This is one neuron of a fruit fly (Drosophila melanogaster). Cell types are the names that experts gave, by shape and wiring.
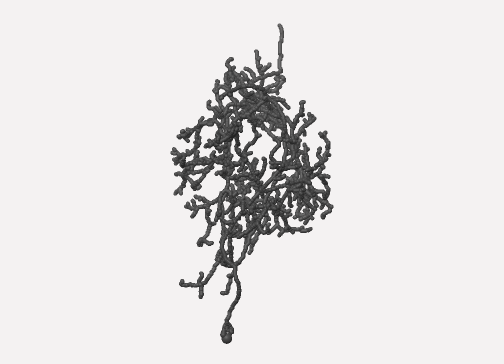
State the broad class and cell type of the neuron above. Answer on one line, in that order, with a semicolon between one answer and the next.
central-brain intrinsic neuron; AVLP566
